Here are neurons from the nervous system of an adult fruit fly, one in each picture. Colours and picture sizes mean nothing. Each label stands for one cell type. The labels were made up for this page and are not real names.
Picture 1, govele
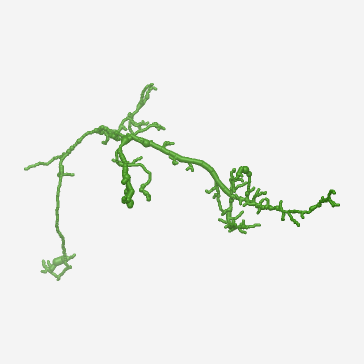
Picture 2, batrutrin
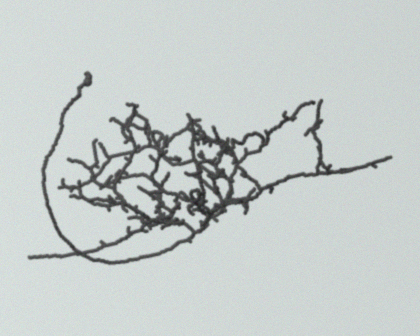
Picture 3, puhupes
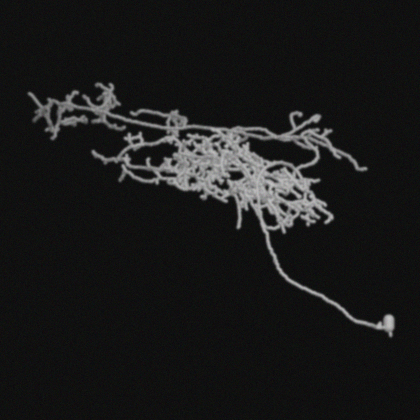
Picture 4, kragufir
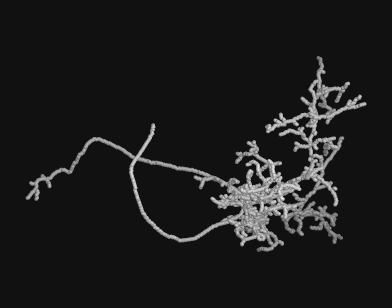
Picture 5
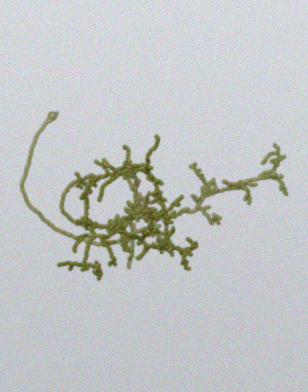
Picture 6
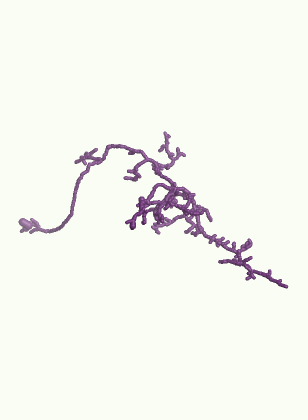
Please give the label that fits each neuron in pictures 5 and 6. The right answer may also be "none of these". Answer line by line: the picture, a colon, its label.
5: kragufir
6: govele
